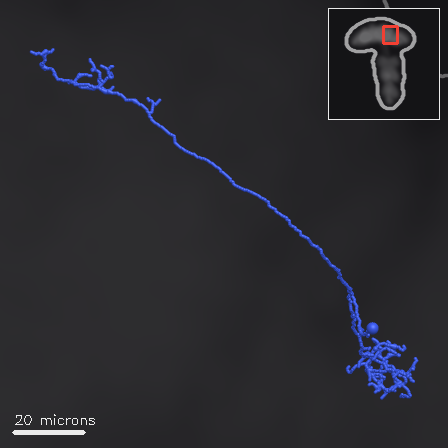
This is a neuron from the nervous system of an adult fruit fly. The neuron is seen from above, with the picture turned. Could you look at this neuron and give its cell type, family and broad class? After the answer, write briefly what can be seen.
It is of cell type LC10e. Its family is hemilineage VPNd2. This is a visual projection neuron. The cell body can be seen at the lower right of the picture. By the scale bar it is about 110 microns wide in this view.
